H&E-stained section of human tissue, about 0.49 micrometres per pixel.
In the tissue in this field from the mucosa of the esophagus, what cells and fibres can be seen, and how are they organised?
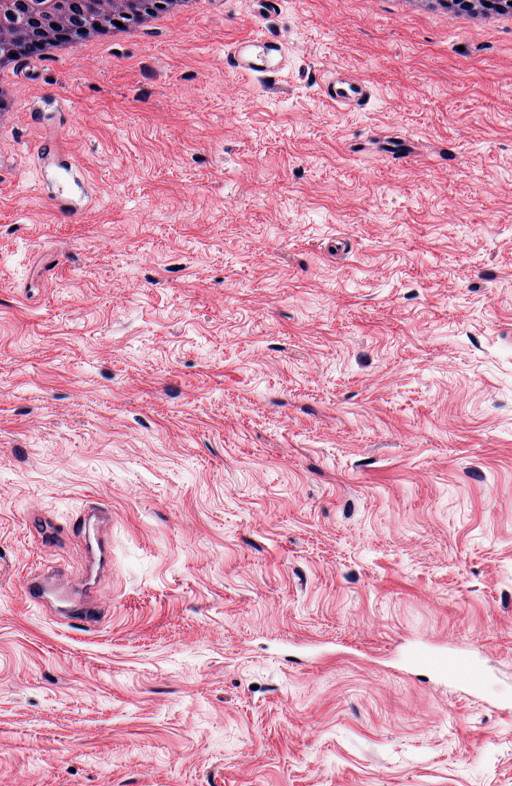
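The field consists mostly of pink-staining collagen fibres. Among them, small dark fibroblast nuclei, oval to spindle-shaped, are sparsely scattered. Small thin-walled vessels with open lumens are present, mainly in the upper part of the field and along its left side. Fat cells are absent throughout.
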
